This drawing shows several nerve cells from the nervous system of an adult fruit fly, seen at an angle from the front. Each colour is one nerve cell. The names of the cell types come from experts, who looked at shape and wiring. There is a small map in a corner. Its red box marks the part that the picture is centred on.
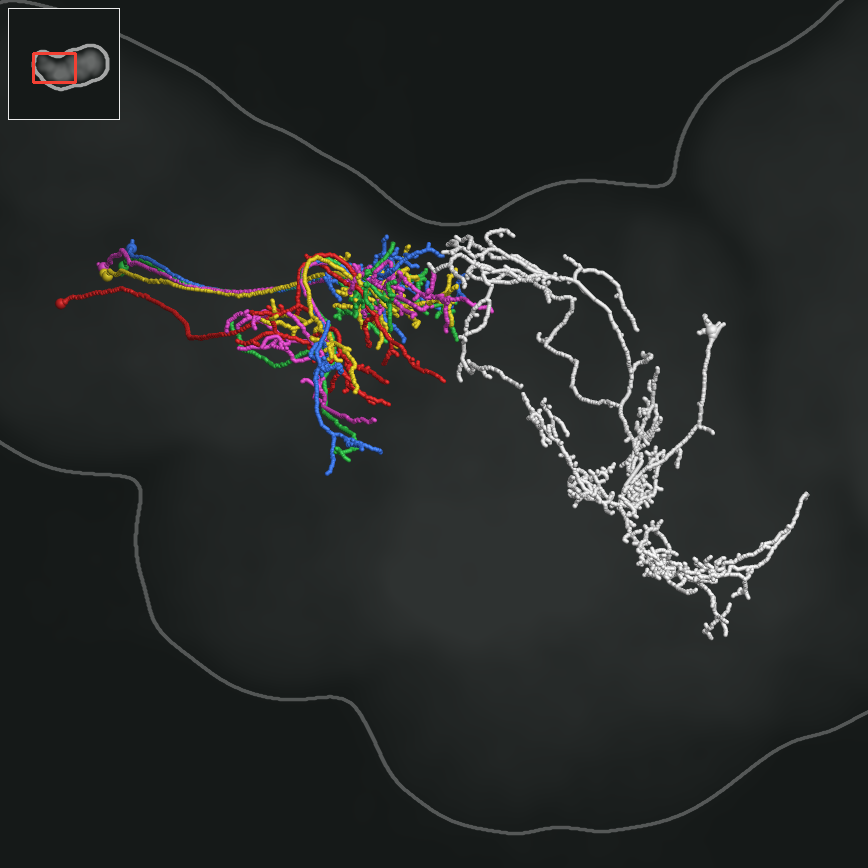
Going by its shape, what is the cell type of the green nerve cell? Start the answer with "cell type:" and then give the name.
cell type: IN06A124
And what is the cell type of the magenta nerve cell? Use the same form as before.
cell type: IN06A136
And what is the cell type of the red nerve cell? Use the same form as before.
cell type: IN06A135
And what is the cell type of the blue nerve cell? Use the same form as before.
cell type: IN06A137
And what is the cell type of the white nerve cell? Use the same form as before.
cell type: IN11A004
